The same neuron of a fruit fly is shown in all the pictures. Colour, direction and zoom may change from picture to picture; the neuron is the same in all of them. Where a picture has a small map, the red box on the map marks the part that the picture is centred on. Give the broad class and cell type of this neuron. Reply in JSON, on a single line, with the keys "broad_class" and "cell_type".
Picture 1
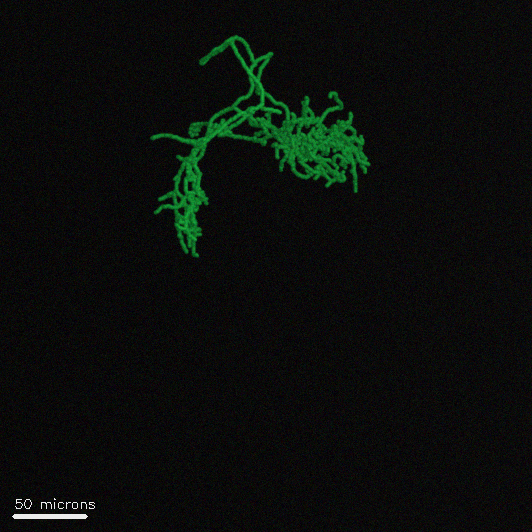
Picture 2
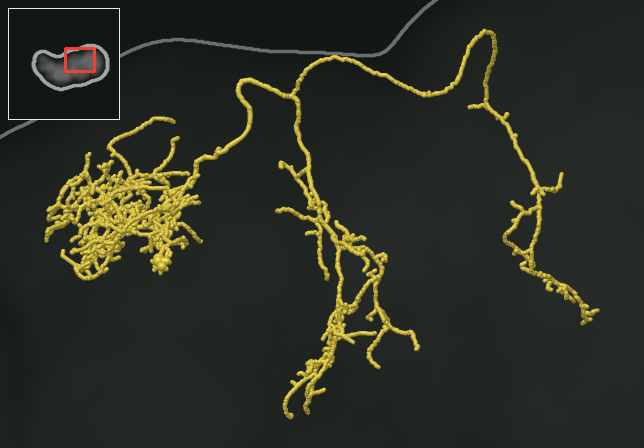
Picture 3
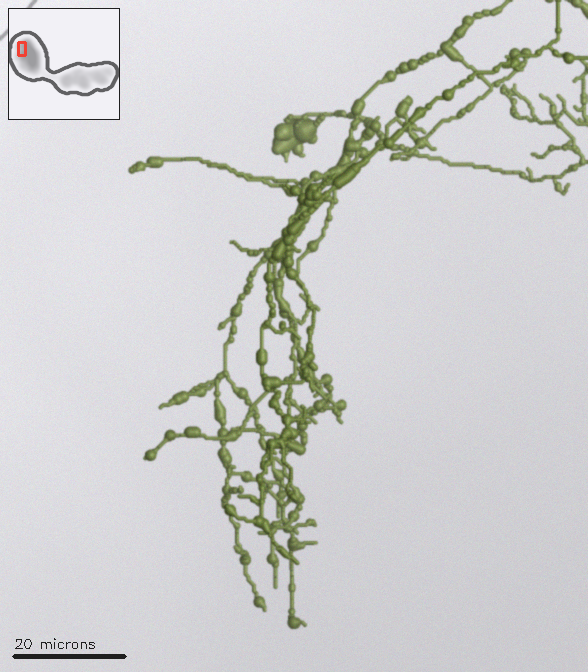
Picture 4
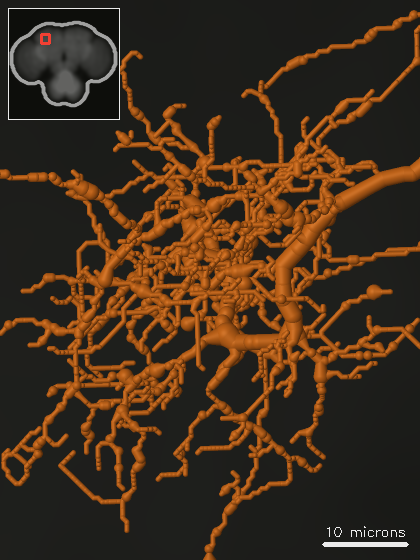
{"broad_class": "central-brain intrinsic neuron", "cell_type": "CL021"}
